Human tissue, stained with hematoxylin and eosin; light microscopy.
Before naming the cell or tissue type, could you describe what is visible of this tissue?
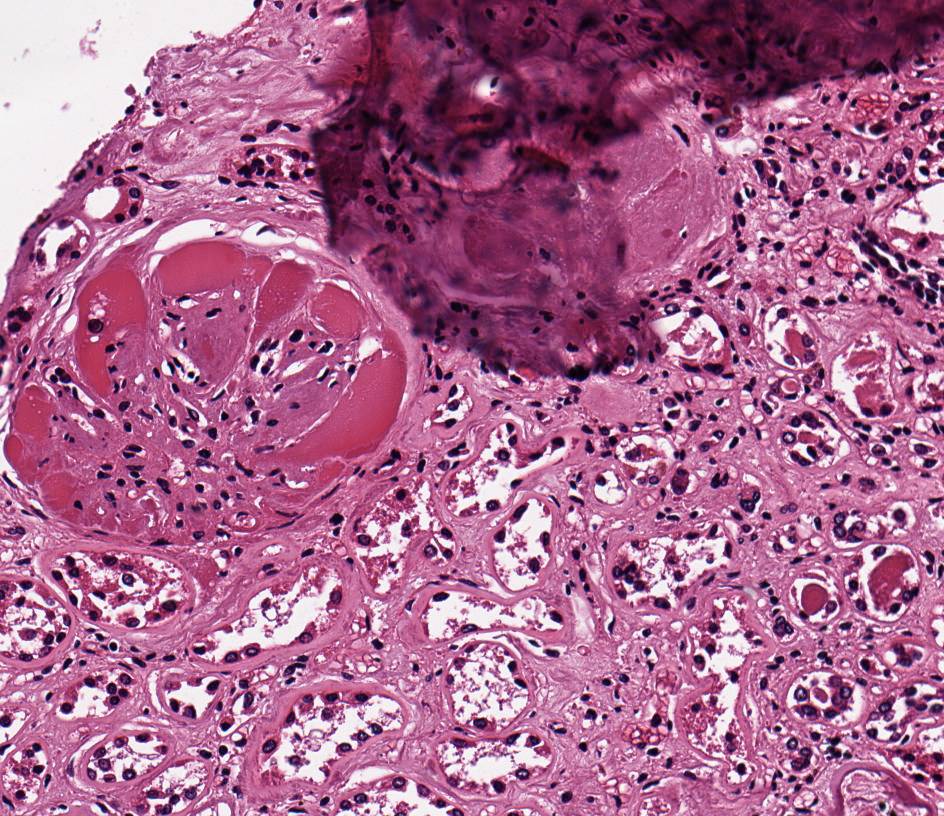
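A single large rounded glomerulus, enclosed by a thin capsule, sits at the left middle of the field. Closely packed, cross-cut tubules crowd the lower half and right side. Their lining cells have pale, bubbly, vacuolated cytoplasm and small dark nuclei. A few tubules on the right contain solid, smooth pink casts. This is renal cortex.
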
